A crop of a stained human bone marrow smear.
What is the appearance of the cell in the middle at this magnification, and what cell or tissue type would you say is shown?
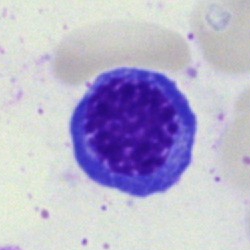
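Coarse chromatin is clumped into dark blocks separated by paler gaps, and no nucleolus can be seen in the nucleus. The cytoplasm is deep blue and shows no granules. This is an erythroblast.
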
